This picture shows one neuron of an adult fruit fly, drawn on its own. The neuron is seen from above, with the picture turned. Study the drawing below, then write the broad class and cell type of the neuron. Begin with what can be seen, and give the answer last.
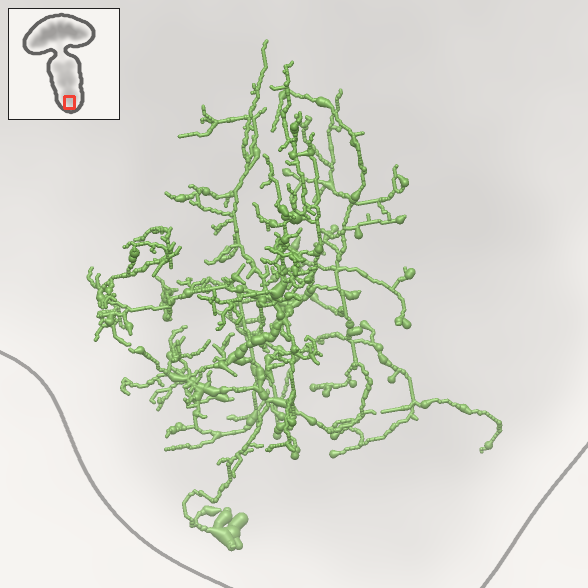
It lies in the nerve cord. Its cell body lies at the bottom of the picture. More than a hundred branch ends can be seen. This is a nerve-cord intrinsic neuron. The cell type is INXXX369.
